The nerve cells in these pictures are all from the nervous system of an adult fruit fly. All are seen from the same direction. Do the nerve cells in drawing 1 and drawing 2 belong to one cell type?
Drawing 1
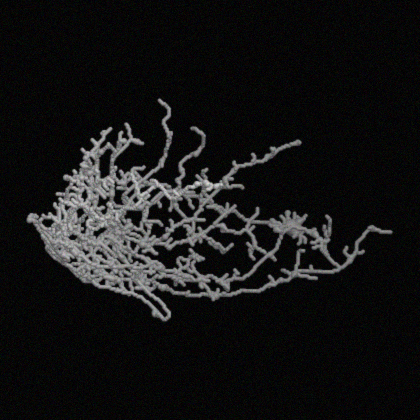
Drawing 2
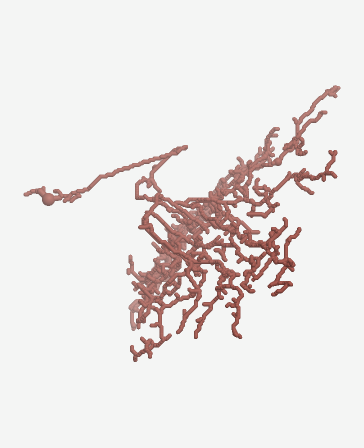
yes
